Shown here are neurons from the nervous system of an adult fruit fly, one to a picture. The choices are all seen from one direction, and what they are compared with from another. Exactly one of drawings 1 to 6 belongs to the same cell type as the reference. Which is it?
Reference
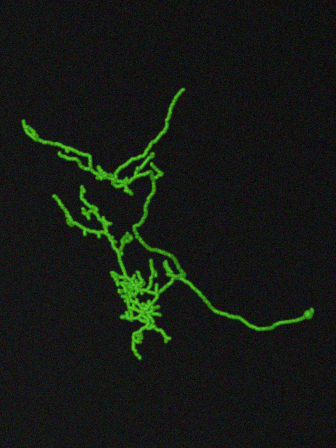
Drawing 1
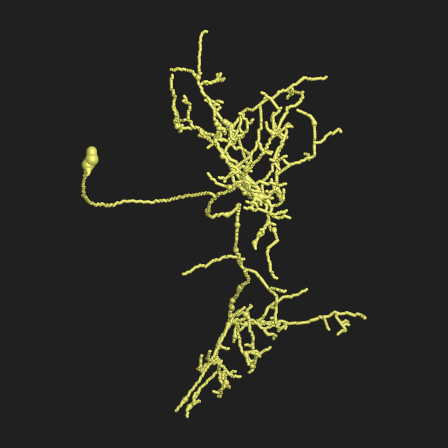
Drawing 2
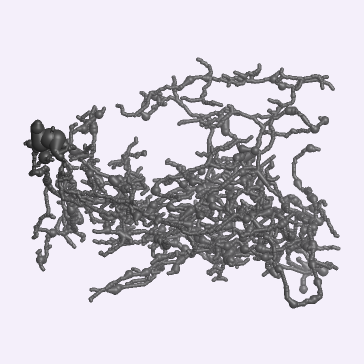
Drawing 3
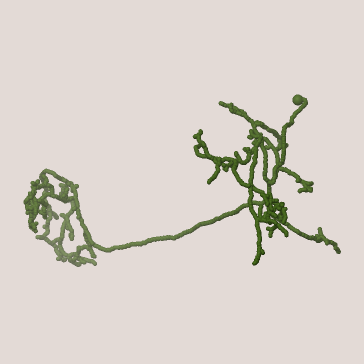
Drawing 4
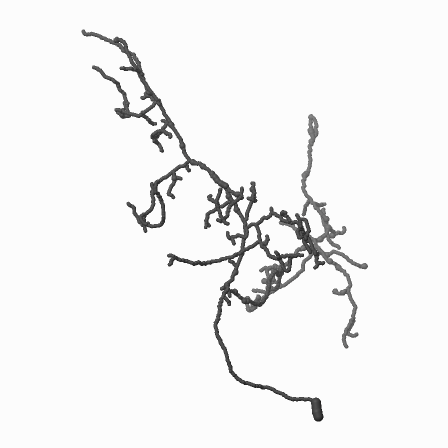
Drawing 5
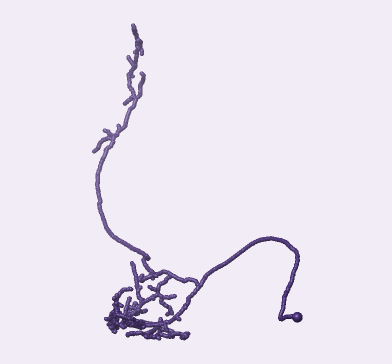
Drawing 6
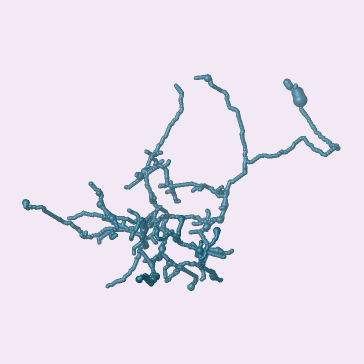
4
